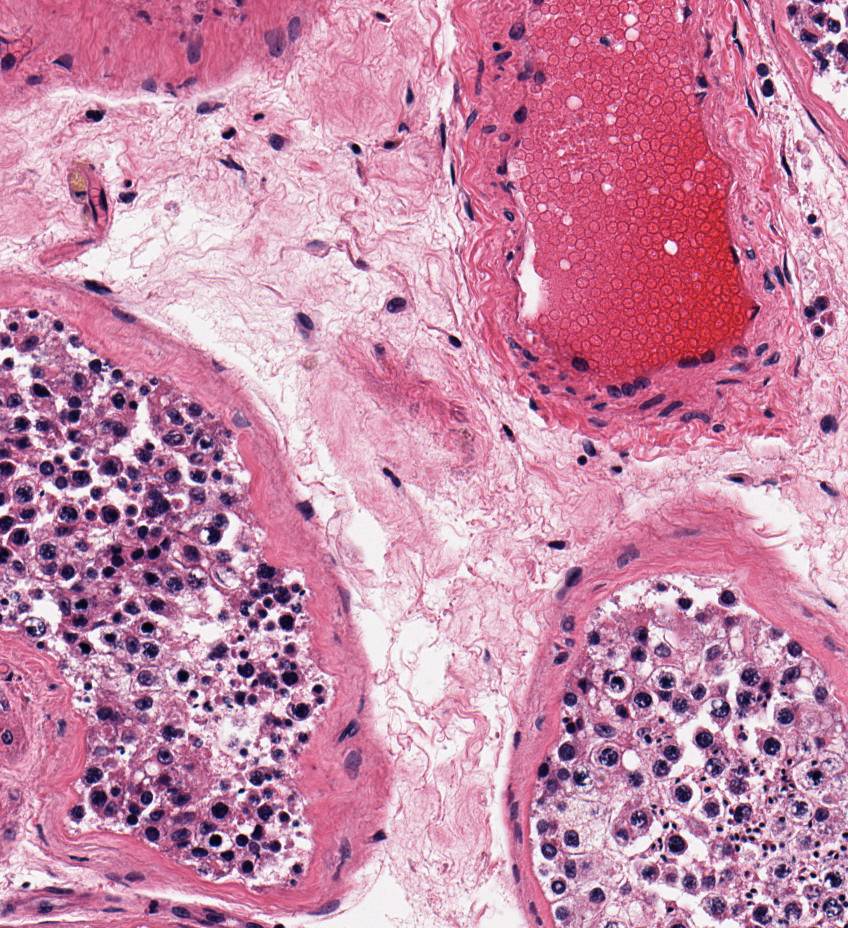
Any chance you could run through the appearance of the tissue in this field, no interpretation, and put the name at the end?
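First, two large rounded tubules at lower left and right, stroma between. Second, thick pink layered walls, scattered flattened spindle-shaped nuclei. Third, lower left: many small, dense, very dark round nuclei among larger cells. Fourth, lower right: larger round cells, pale cytoplasm, round nuclei. It is testis.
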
